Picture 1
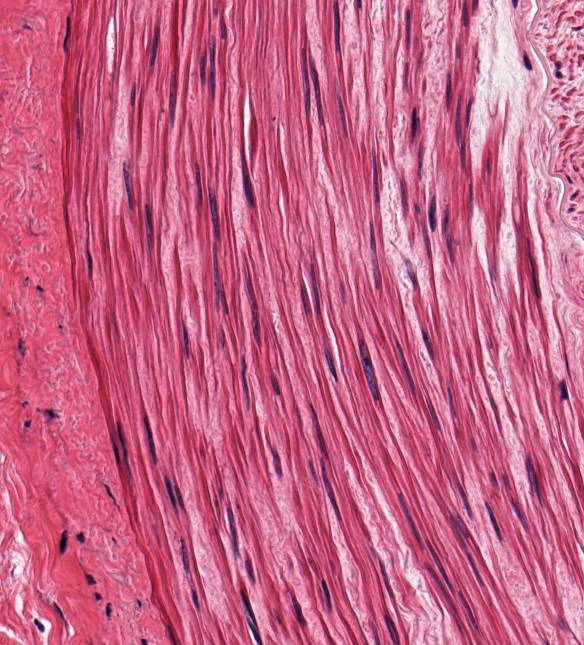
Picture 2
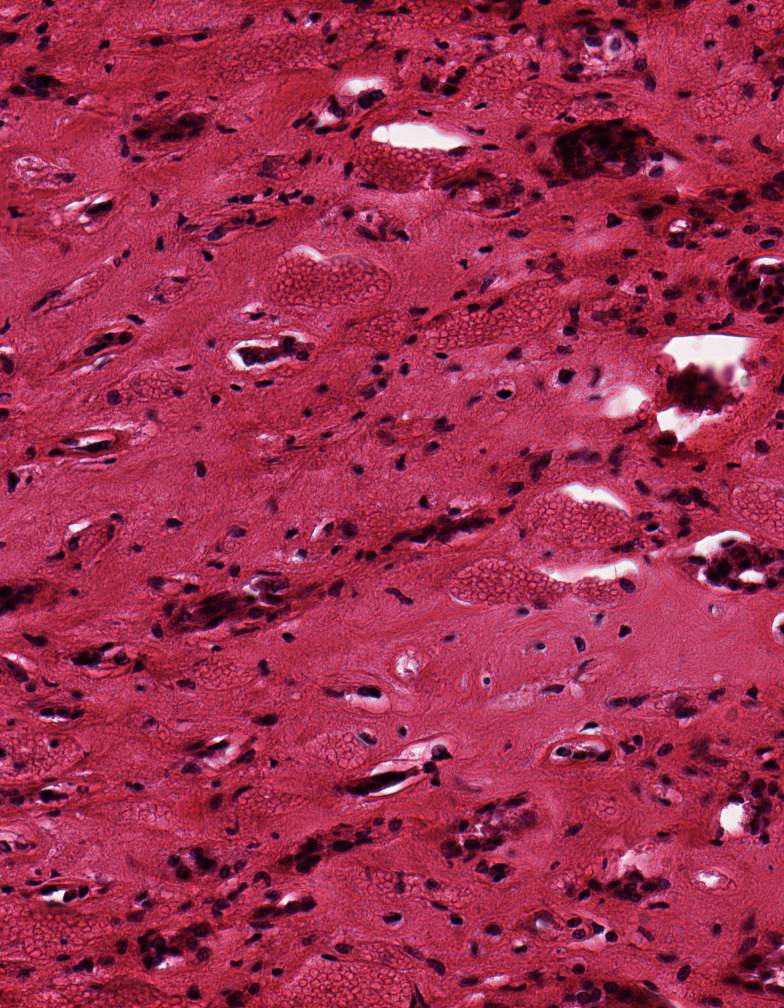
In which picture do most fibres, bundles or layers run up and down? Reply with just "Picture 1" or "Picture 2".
Picture 1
